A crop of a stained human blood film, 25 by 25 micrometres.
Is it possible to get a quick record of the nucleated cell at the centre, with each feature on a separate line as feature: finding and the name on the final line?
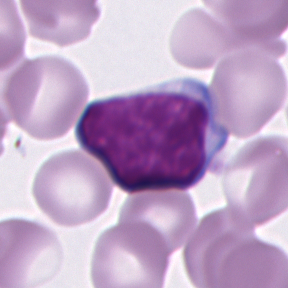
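Cytoplasm: pale blue, as far as I can tell.
Nucleus: angular, with several straight, flattened sides.
Granules: none that I can make out in the cytoplasm.
Right edge: thin and irregular, looking folded.
Name: typical lymphocyte.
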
